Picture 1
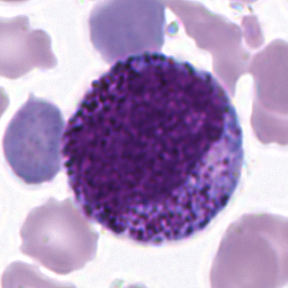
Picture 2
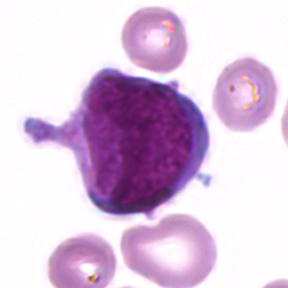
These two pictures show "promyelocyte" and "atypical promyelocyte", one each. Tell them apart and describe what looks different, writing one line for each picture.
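Picture 1 shows a promyelocyte: Coarse dark purple-black granules crowd the cell.
Picture 2 shows an atypical promyelocyte: No granules are seen in the cytoplasm.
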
